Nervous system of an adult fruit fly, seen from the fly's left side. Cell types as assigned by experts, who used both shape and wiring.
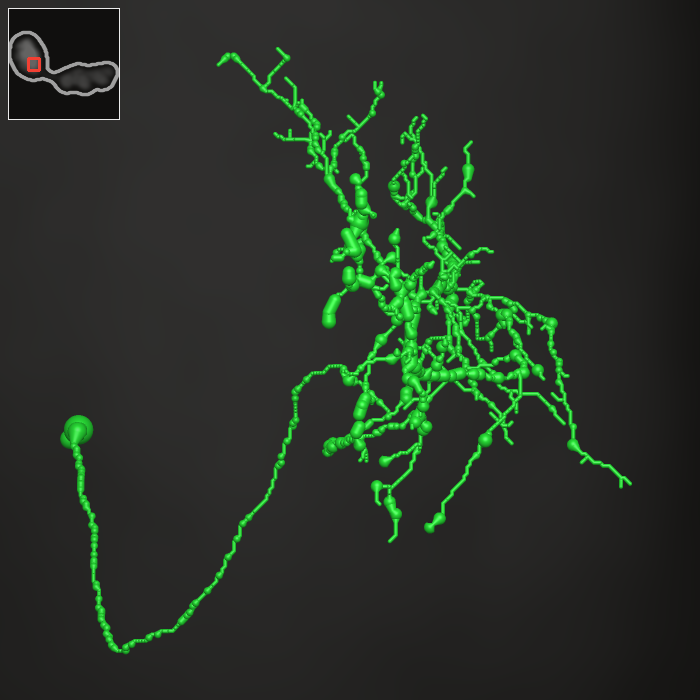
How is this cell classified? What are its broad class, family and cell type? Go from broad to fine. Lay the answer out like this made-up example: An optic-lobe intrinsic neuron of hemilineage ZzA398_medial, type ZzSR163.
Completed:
A central-brain intrinsic neuron of hemilineage LB7, type GNG434.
